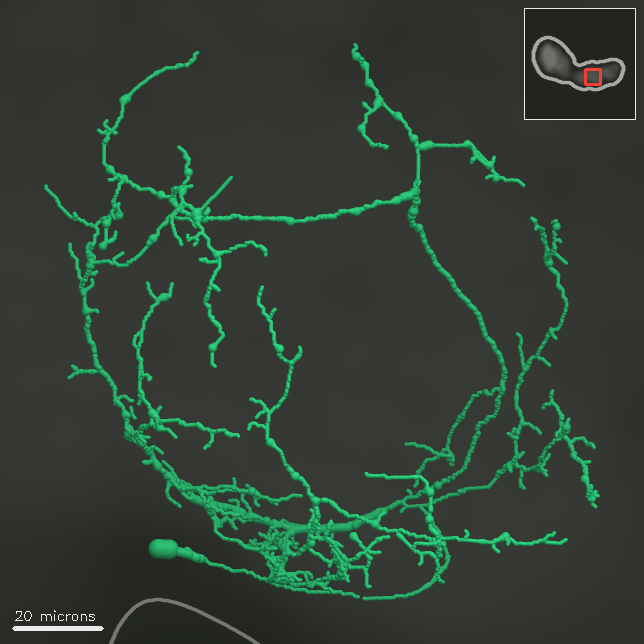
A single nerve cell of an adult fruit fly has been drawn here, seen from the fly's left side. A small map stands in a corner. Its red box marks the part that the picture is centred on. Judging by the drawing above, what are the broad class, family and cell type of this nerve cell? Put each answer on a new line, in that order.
nerve-cord intrinsic neuron
hemilineage 04B
IN04B036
